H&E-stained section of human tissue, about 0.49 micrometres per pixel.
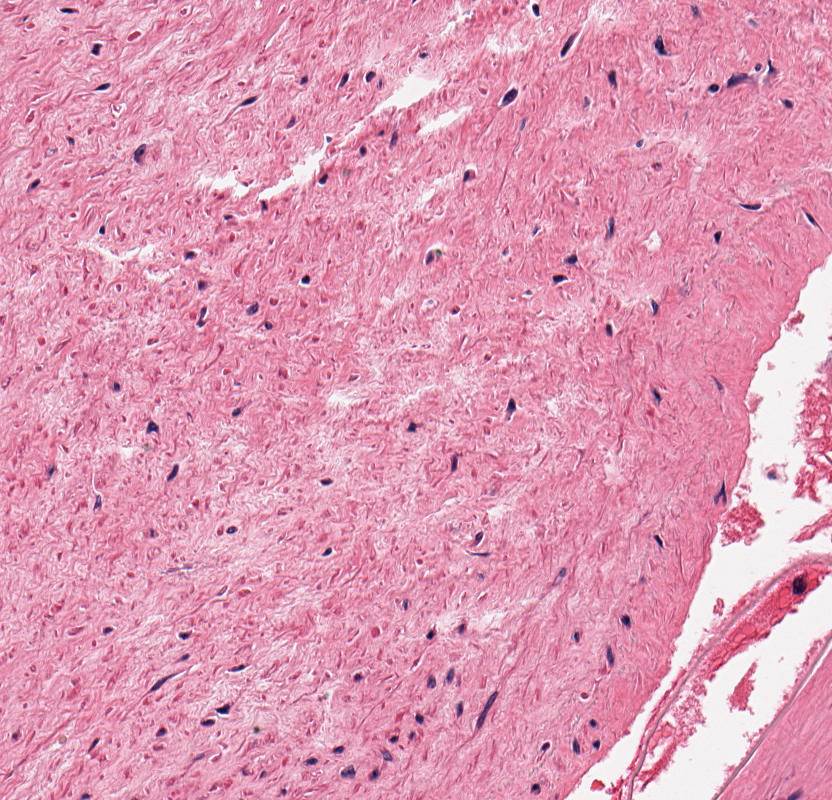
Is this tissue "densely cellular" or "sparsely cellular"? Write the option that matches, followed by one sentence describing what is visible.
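Sparsely cellular. Nuclei are sparse and scattered fairly evenly through the pink tissue.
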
